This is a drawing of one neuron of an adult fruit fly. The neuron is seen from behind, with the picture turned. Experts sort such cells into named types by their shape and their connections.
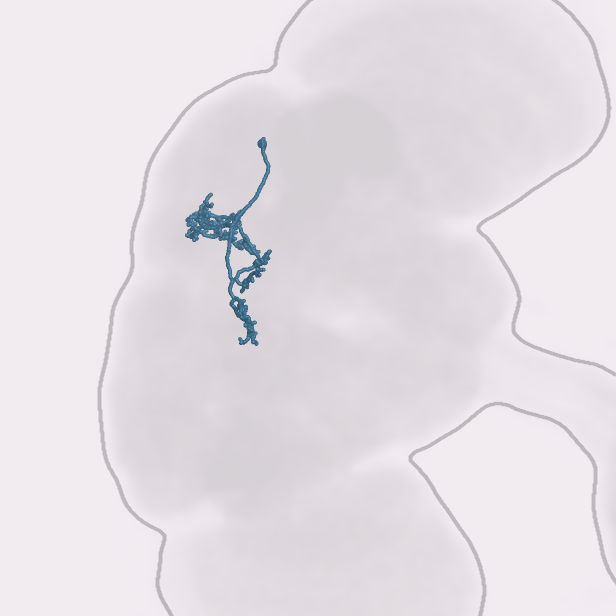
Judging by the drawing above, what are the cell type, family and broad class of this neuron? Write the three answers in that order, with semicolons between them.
FB4R; hemilineage AOTUv4_ventral; central-brain intrinsic neuron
